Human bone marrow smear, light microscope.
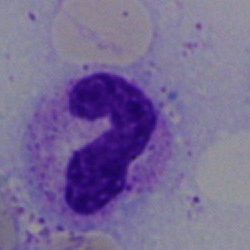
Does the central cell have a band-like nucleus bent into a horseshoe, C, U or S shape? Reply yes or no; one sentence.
Yes, shaped as a curved band, its nucleus has no separate lobes.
